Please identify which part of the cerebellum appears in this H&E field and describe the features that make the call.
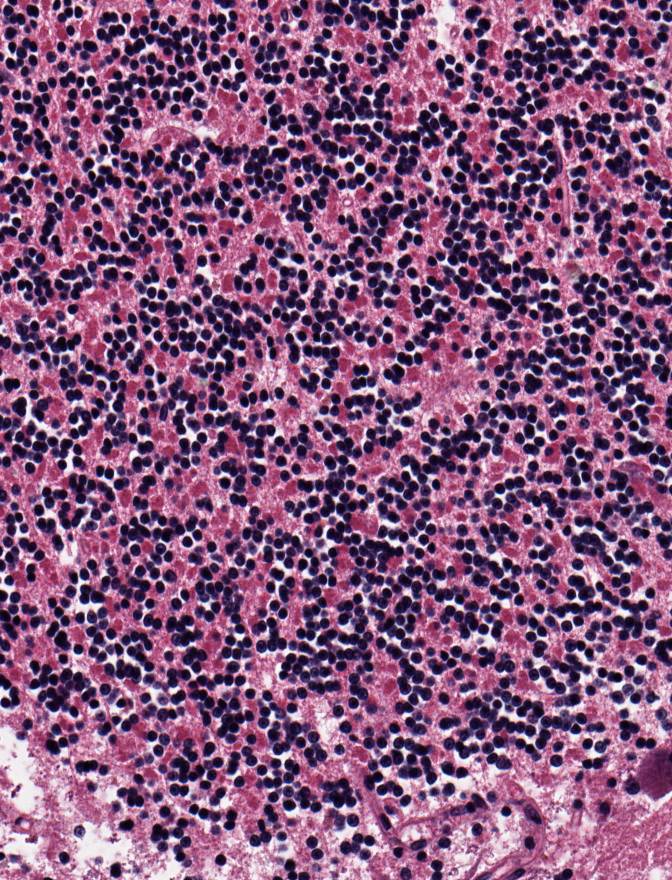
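Here you have the granular layer. Notice how small, dark, round nuclei, uniform in size, crowd almost the whole field, with dense chromatin and hardly any visible cytoplasm.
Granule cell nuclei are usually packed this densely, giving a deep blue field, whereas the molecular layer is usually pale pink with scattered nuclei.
Between the nuclei sit many small, irregular, pink, nucleus-free islands.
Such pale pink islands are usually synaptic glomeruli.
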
